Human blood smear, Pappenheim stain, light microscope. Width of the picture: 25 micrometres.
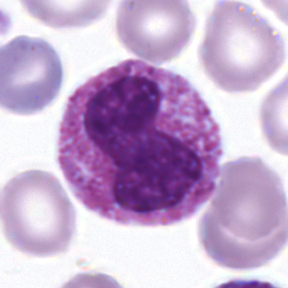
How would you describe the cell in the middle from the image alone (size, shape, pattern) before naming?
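I count two lobes in the nucleus, set diagonally, one at upper left and one at lower right. The chromatin looks dark purple and coarsely clumped. Reddish-pink granules pack the cytoplasm. Across, the cell comes to about 15 micrometres. The cell is an eosinophil.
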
